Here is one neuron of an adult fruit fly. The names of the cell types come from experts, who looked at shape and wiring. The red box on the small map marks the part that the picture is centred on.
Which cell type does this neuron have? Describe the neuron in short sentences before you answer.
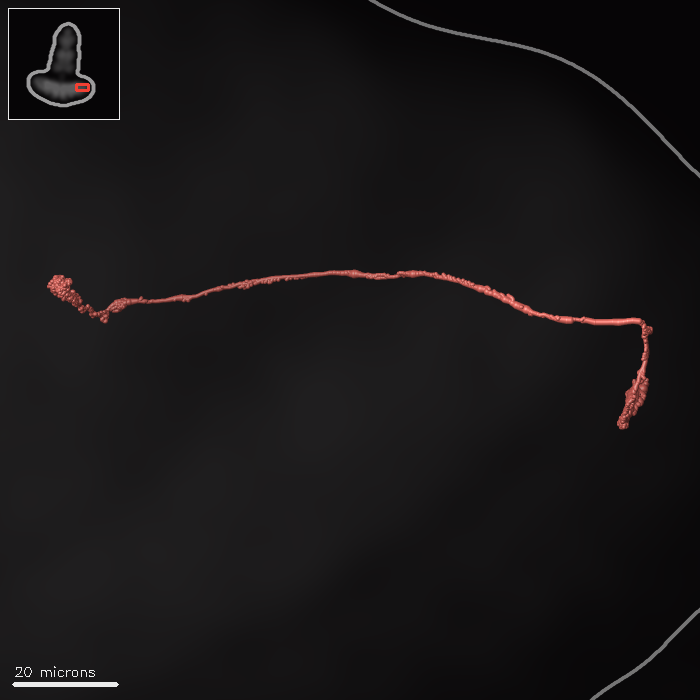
The drawing shows no cell body. From left to right in the picture it spans about 120 microns. Its broad class is photoreceptor or other optic-lobe sensory neuron. It is of cell type R8d.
